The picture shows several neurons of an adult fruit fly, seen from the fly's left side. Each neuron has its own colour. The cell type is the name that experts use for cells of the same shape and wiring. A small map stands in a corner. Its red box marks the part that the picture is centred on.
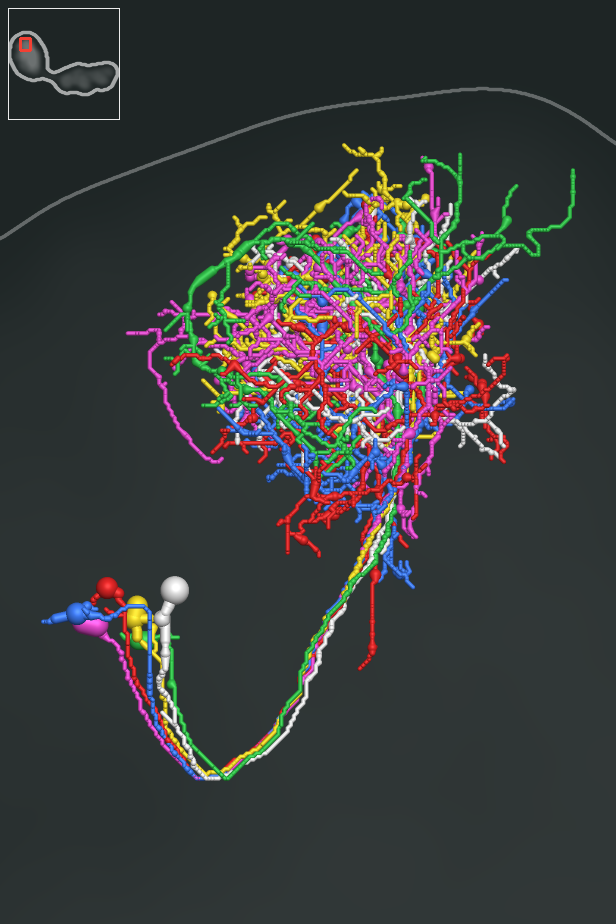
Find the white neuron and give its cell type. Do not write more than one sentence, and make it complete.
In the scheme of cell types, this neuron is SLP176.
